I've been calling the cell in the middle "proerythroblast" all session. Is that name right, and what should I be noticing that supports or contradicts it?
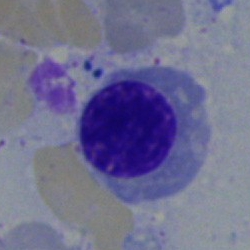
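Outline: the cell is roughly round to oval, with a smooth border. Nucleus: it lies off-centre, displaced toward the left side, and shows no distinct nucleolus. Cytoplasm, extent: it forms its broadest rim on the right side of the nucleus and shows no visible granules. Cytoplasm, colour: it is greyish blue, and this feature goes with erythroblast.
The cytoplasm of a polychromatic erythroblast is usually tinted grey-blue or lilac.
Verdict: the cell is an erythroblast, and the name proerythroblast does not fit it.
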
